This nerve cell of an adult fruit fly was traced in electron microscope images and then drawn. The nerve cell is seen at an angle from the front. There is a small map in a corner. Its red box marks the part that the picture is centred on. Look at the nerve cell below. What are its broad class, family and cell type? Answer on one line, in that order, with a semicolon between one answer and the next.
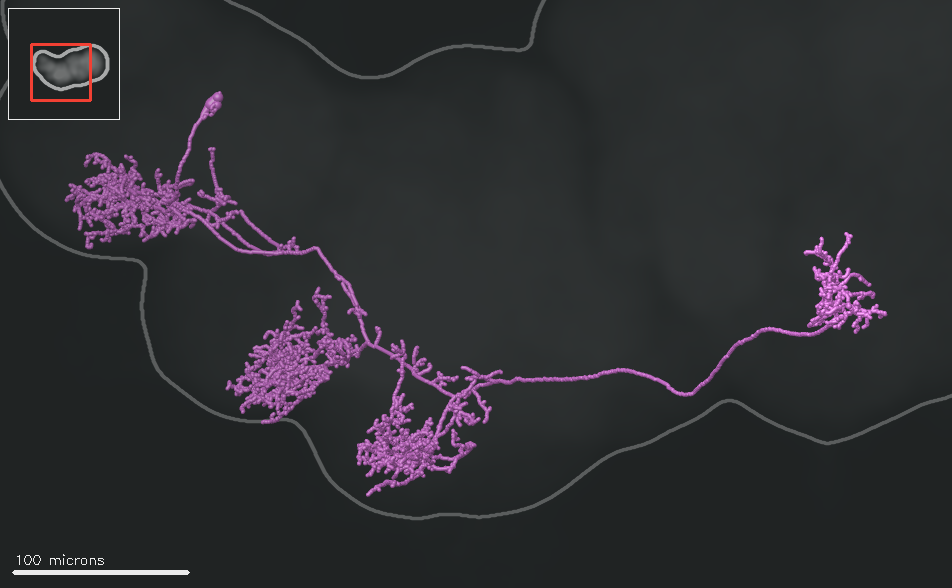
ascending neuron; hemilineage 17A; AN17A002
